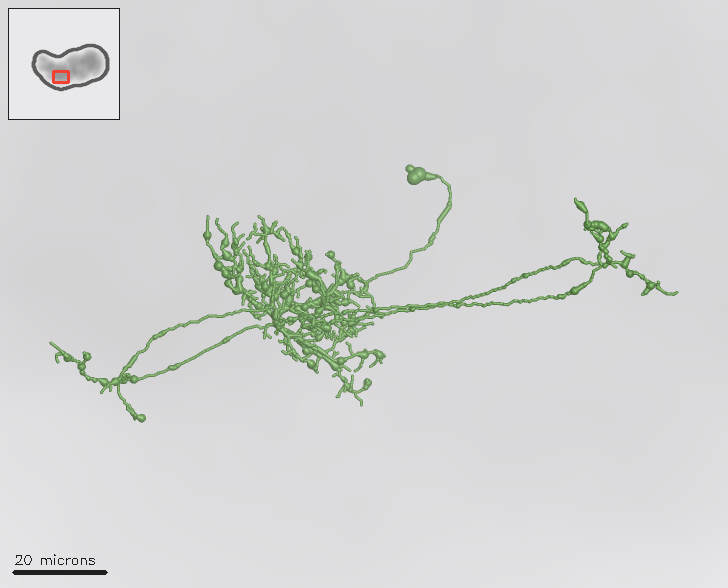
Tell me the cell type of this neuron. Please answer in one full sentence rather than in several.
The cell type Tlp13 is the type of this neuron.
